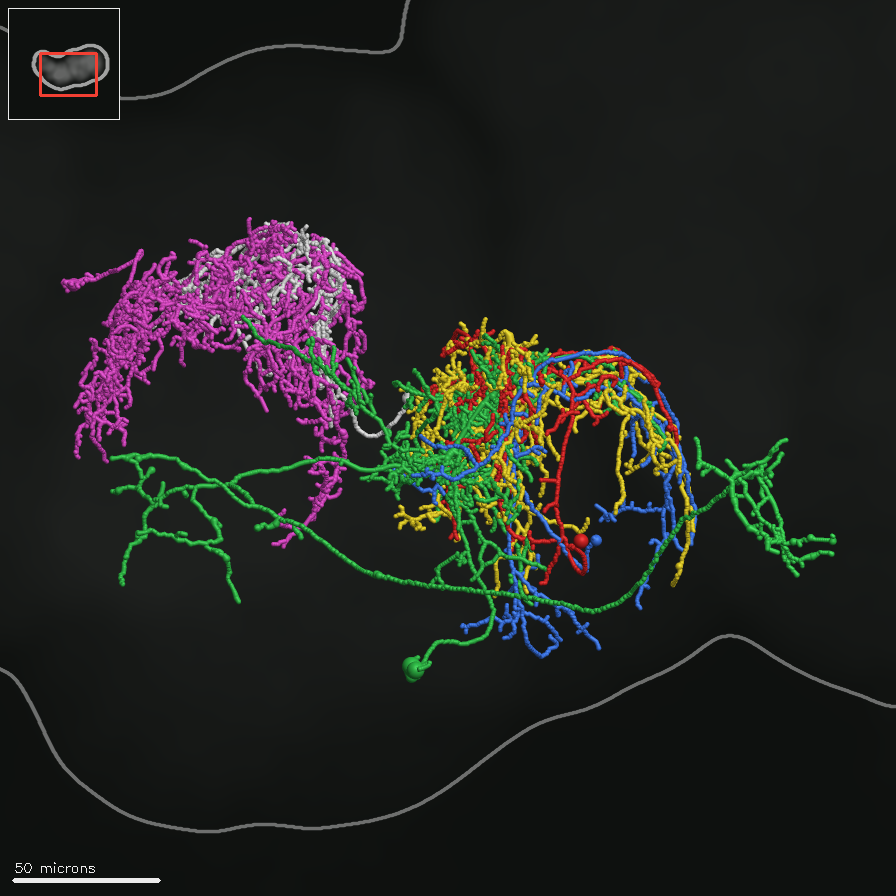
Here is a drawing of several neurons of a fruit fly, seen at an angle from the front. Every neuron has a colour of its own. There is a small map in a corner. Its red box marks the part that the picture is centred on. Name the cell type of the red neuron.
IN08A034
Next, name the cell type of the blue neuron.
IN08A030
